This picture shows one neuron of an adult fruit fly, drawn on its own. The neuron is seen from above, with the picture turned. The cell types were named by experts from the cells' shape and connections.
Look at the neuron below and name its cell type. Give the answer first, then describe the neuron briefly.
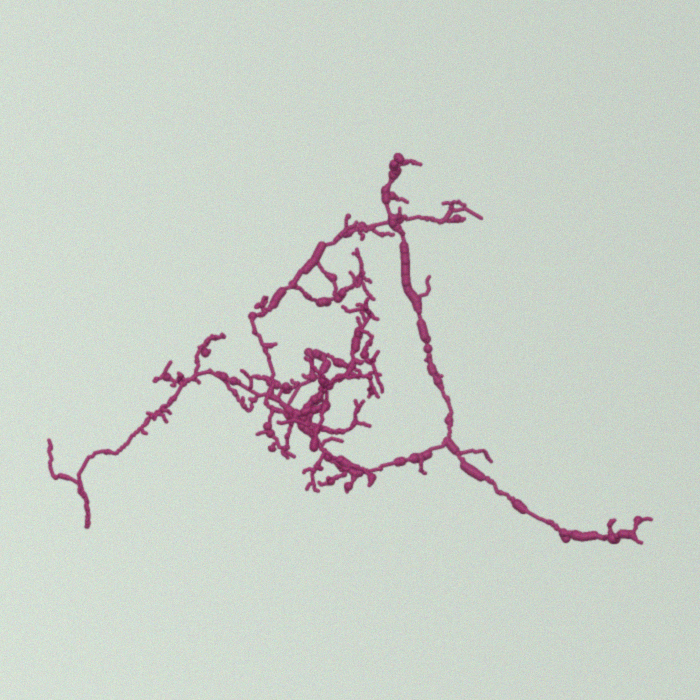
It is of cell type IN14A017. Its broad class is nerve-cord intrinsic neuron. The picture shows dozens of branch ends. In this view it is wider than it is tall.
